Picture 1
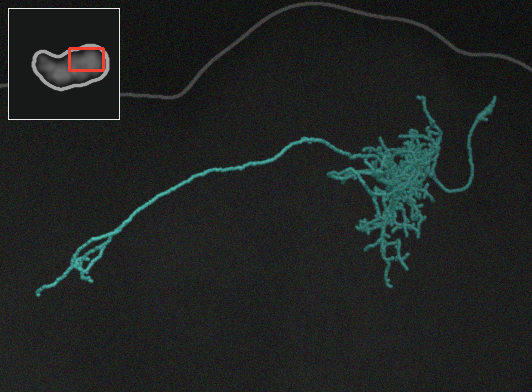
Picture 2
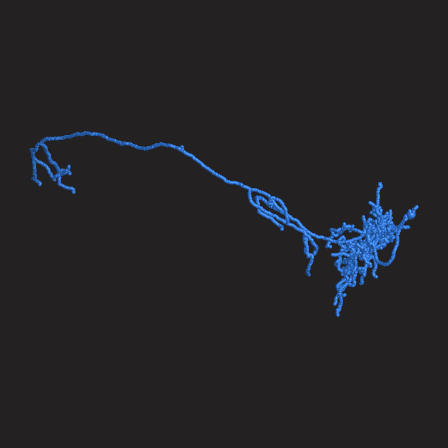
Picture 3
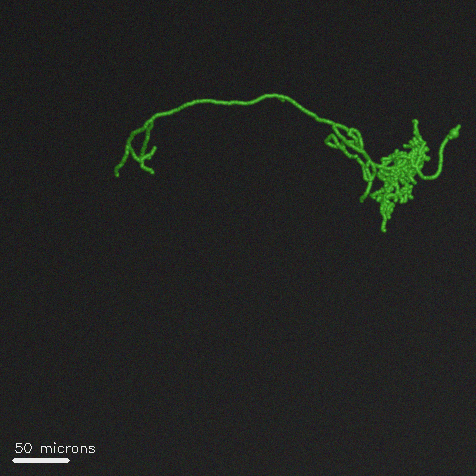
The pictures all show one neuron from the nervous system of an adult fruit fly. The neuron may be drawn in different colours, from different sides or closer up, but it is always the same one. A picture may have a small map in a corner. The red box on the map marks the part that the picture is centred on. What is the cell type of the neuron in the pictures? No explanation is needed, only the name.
LH004m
